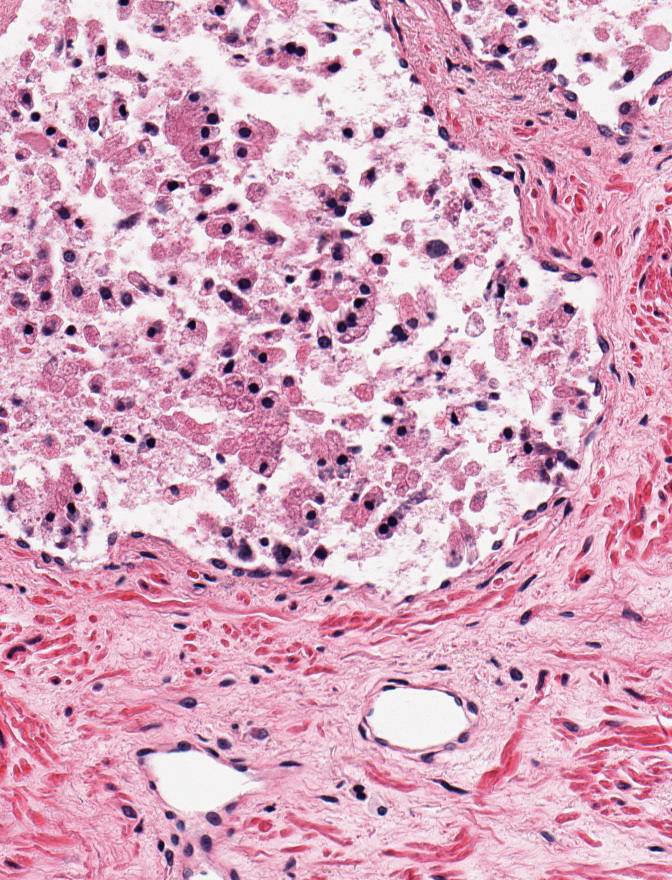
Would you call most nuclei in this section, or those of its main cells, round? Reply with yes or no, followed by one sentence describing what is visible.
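Yes. The nuclei of the nest cells are small, round and darkly stained, often lying off-centre.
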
